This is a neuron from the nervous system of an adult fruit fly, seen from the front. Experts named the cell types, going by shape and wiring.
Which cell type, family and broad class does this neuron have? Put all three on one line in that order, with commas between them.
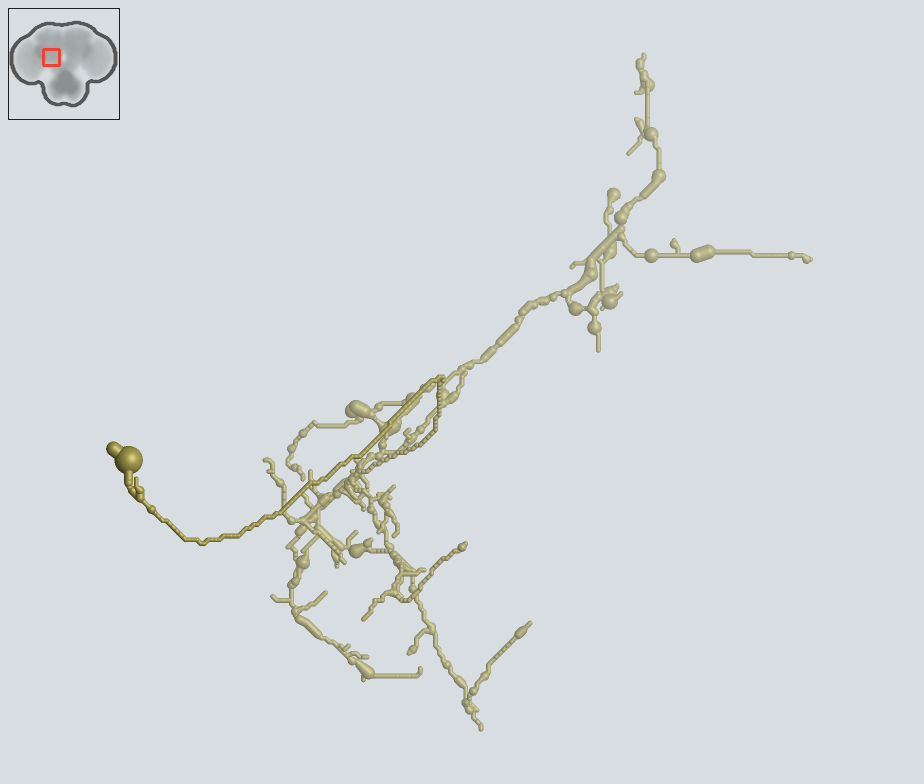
WED033, hemilineage WEDa2, central-brain intrinsic neuron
